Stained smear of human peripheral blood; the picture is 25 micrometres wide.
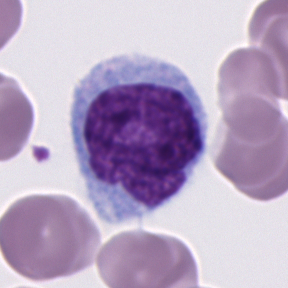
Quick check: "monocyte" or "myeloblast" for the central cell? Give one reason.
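This is a monocyte. Its nucleus is about 11 micrometres across, fills about 60% of the cell's area and shows a shallow indentation along its lower edge. The chromatin is clumped into darker patches separated by paler areas. The rim of cytoplasm is wider on the left side of the nucleus than on the right, and no vacuoles are visible in it.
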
